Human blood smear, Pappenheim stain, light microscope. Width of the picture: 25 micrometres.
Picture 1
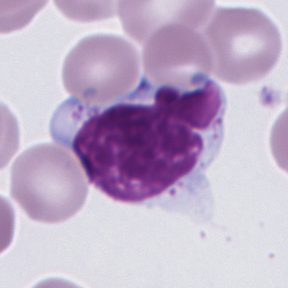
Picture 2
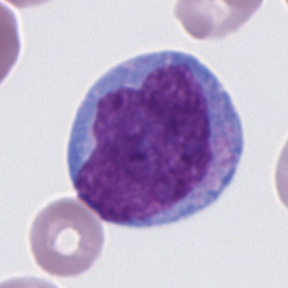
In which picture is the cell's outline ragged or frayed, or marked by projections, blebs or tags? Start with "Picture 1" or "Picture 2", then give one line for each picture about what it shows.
Picture 1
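What picture 1 shows: A thin, pale cytoplasmic extension trails out from the lower right of the cell.
What picture 2 shows: The cell's outline is round and smooth.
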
